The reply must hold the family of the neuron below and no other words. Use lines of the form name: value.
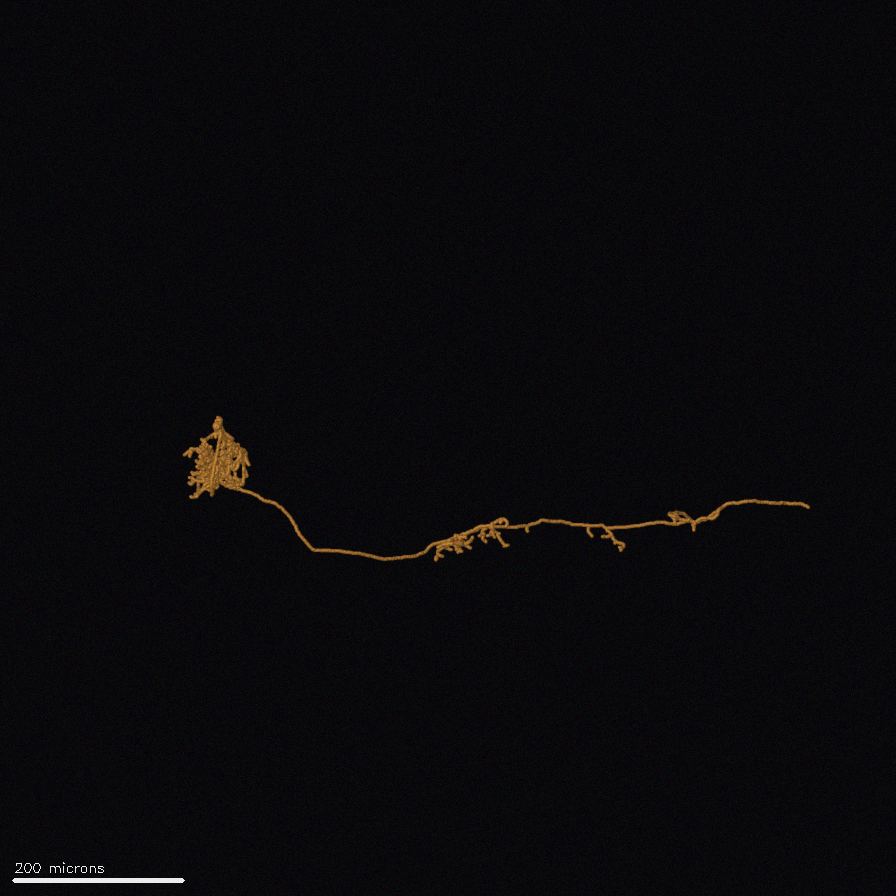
family: hemilineage LB19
